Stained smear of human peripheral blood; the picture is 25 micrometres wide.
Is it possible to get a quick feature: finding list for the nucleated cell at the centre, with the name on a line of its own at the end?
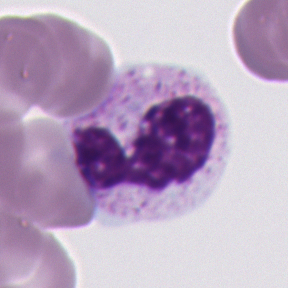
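Nucleoli: none visible
Cytoplasm: pale pinkish-lilac
Granules: fine, violet-pink, scattered throughout the cytoplasm
Vacuoles: none seen in the cytoplasm
Name: segmented neutrophil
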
